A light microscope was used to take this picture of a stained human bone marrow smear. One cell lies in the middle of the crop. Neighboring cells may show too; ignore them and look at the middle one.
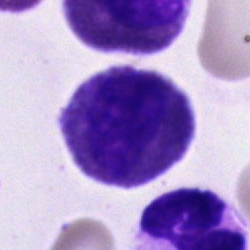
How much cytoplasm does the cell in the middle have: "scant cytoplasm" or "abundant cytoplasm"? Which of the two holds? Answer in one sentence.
Scant cytoplasm surrounds the nucleus of this cell.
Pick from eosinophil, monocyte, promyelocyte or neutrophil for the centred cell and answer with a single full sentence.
The cell at the middle of the crop is recognized as an eosinophil.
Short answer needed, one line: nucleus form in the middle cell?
The nucleus holds together as a single compact mass, round, oval or kidney-like.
